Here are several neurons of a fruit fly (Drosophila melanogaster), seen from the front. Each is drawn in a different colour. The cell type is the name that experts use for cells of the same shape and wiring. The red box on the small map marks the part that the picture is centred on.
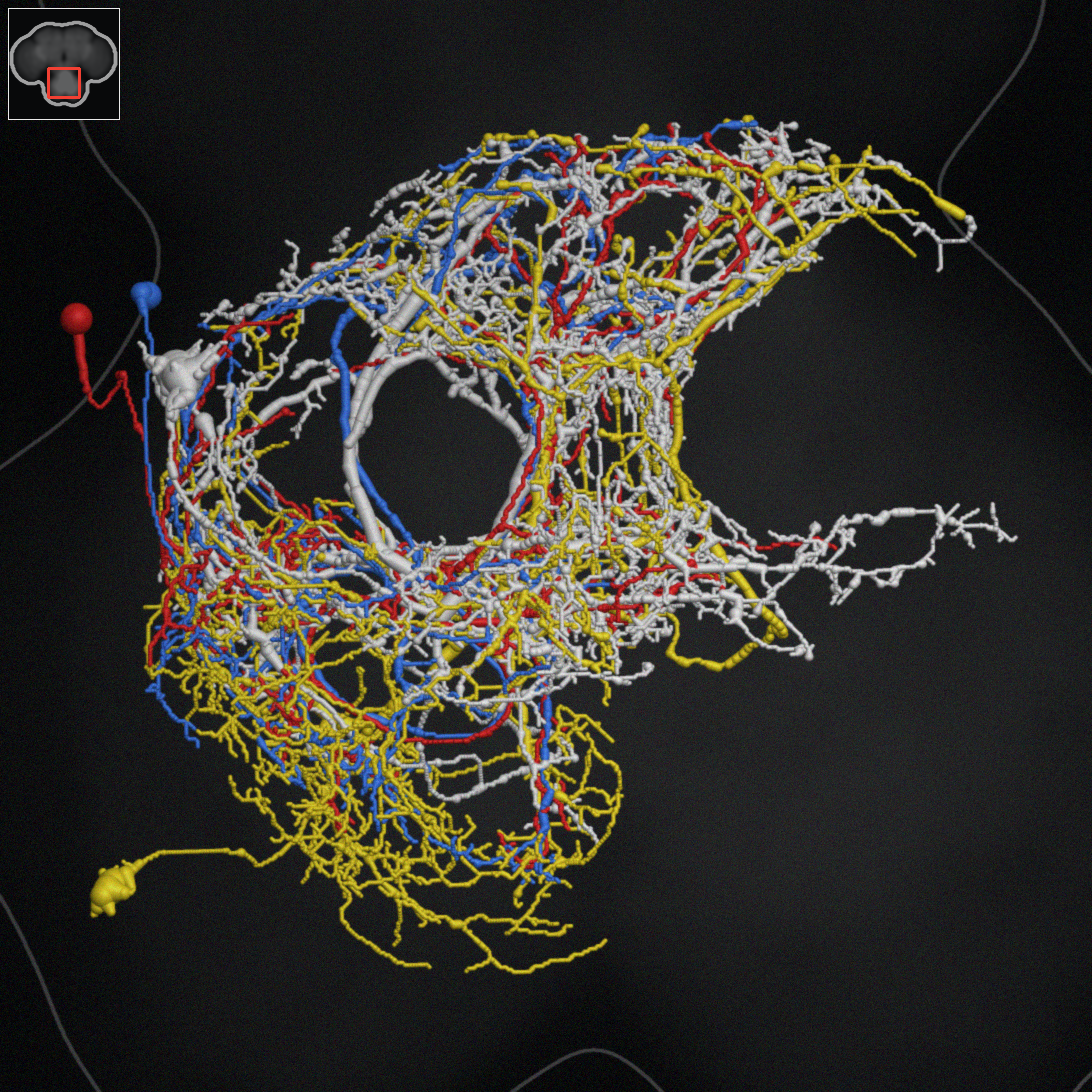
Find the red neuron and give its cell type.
IN17A030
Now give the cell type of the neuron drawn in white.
IN11A001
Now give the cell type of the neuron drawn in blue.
IN17A029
